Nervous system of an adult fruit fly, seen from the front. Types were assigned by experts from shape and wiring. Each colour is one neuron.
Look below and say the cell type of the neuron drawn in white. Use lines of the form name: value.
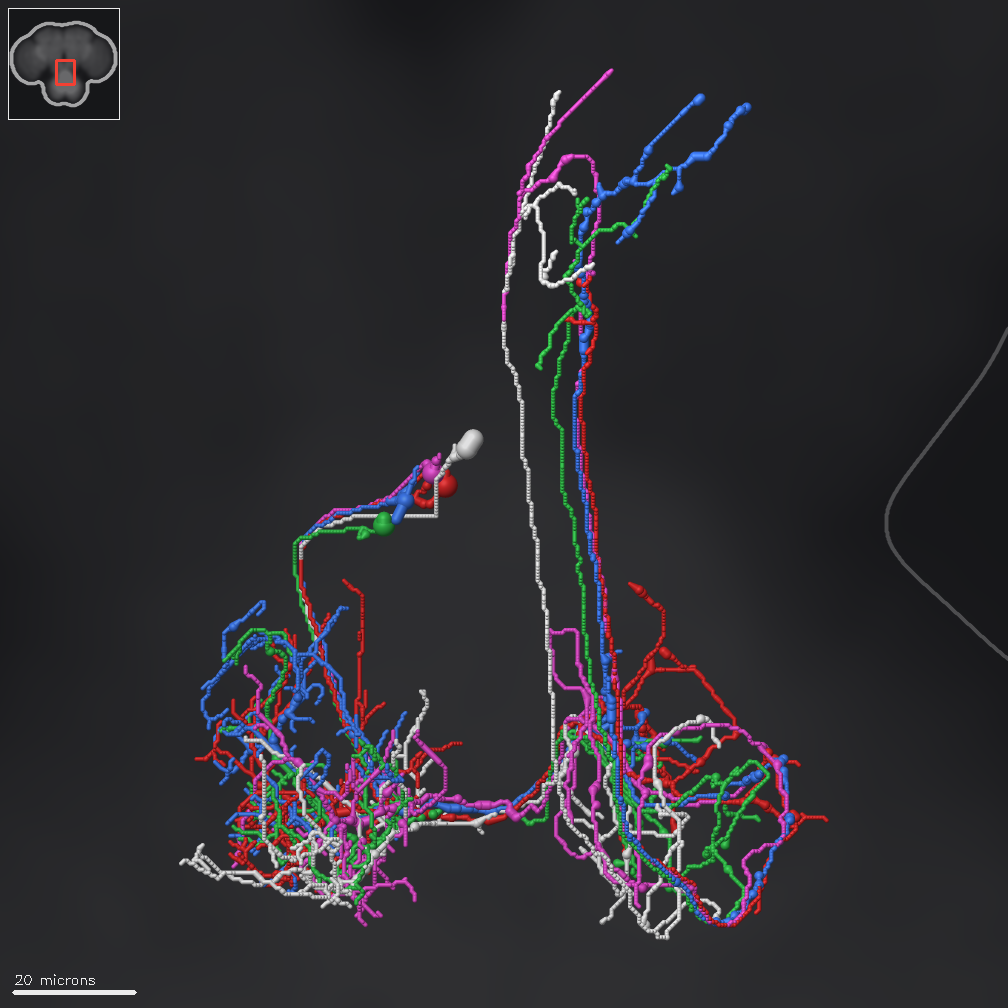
cell type: AN19B104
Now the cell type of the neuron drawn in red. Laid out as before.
cell type: AN19B098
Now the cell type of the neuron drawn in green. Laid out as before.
cell type: AN19B102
